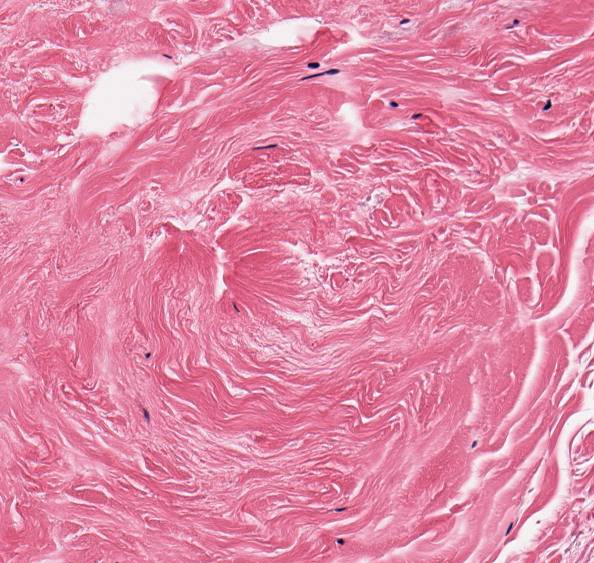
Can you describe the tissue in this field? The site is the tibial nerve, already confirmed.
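Start with the collagen fibres: they form a large concentric whorl centred near the middle. The tissue is very poorly cellular, with far more fibre than nuclei; those few nuclei are small, dark, elongated and scattered singly. You won't find any fat cells here.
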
